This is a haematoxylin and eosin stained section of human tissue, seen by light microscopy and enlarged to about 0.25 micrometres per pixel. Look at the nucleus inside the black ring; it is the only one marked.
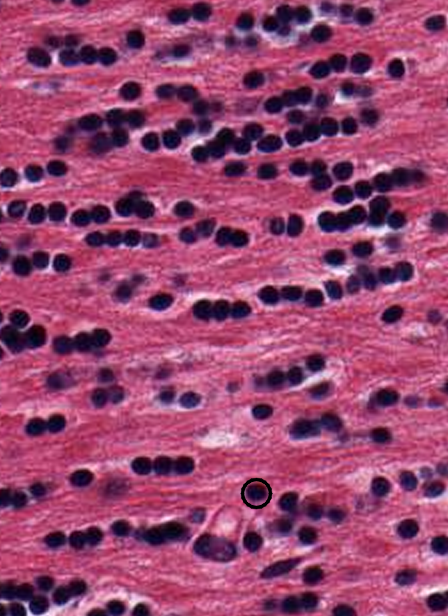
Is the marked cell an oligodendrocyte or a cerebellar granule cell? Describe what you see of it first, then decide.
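The nucleus is round and small, about the same size as the many other round dark nuclei in the field. The nucleus is densely and evenly dark, with no visible internal detail. No distinct cytoplasm can be made out; the nucleus sits directly against the pink background. It lies among pink fibres that run in parallel across the field, with several similar round dark nuclei close by below and to its right. It is an oligodendrocyte.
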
